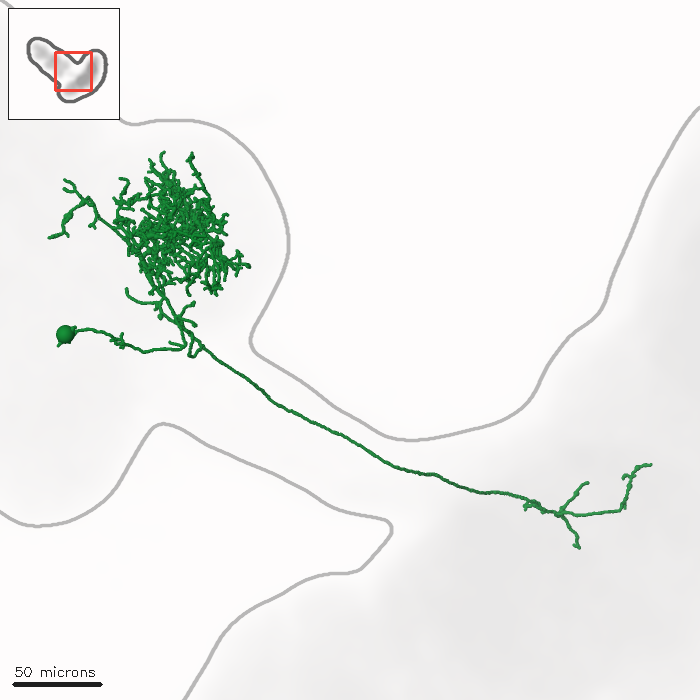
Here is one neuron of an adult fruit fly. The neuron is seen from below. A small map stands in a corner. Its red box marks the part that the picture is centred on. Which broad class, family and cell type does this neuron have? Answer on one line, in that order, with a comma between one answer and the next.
ascending neuron, hemilineage 14A, AN14A003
